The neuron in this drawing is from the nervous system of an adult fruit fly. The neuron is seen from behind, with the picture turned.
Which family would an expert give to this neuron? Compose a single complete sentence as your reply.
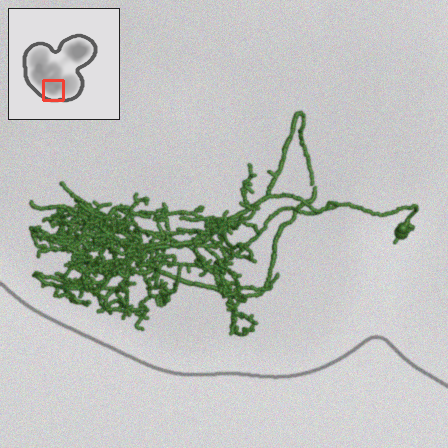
Grouped by family, the neuron goes with LHAV.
